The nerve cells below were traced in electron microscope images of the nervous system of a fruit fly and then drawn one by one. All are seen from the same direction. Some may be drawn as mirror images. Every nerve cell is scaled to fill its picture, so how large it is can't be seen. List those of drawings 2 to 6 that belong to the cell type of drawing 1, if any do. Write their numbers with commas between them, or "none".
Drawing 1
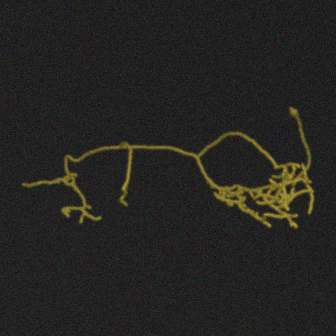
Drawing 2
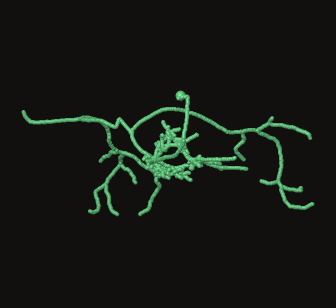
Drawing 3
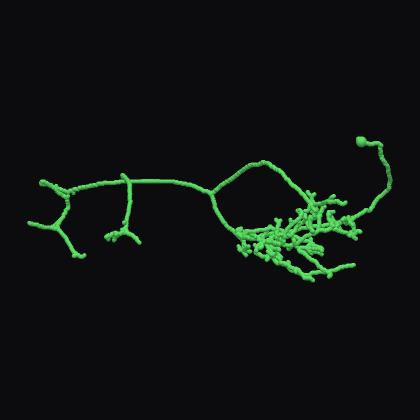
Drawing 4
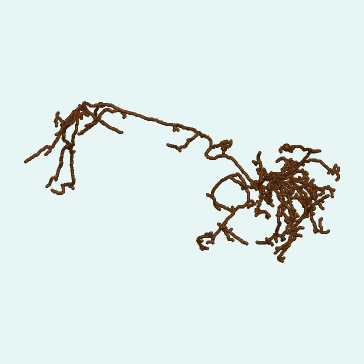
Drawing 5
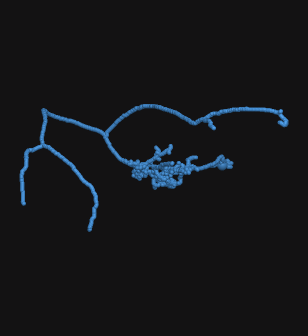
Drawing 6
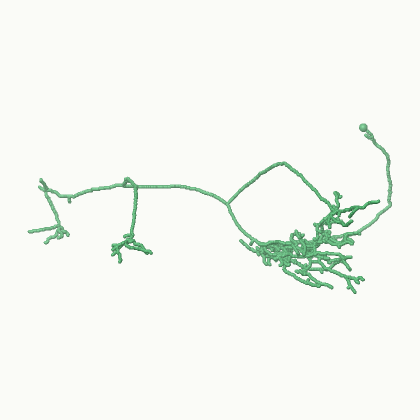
3, 6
